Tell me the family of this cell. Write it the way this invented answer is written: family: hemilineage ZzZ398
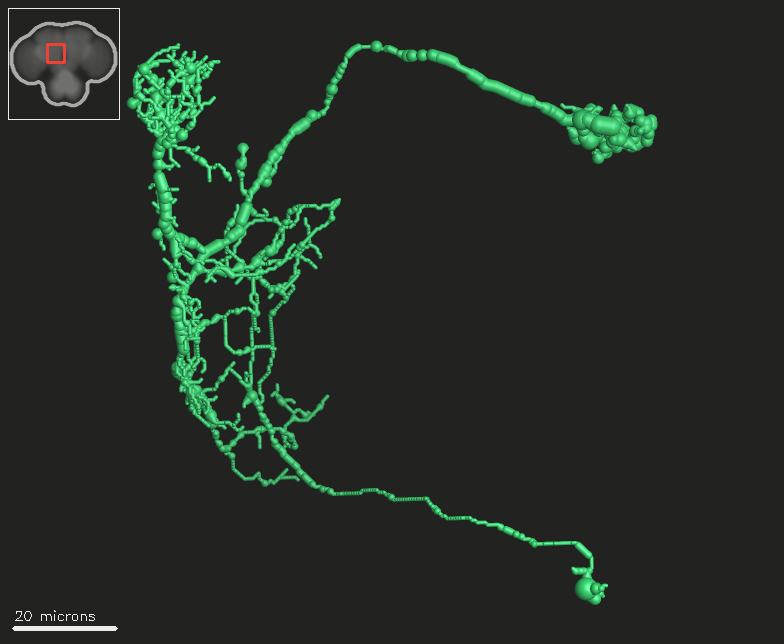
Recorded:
family: hemilineage LALv1_dorsal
